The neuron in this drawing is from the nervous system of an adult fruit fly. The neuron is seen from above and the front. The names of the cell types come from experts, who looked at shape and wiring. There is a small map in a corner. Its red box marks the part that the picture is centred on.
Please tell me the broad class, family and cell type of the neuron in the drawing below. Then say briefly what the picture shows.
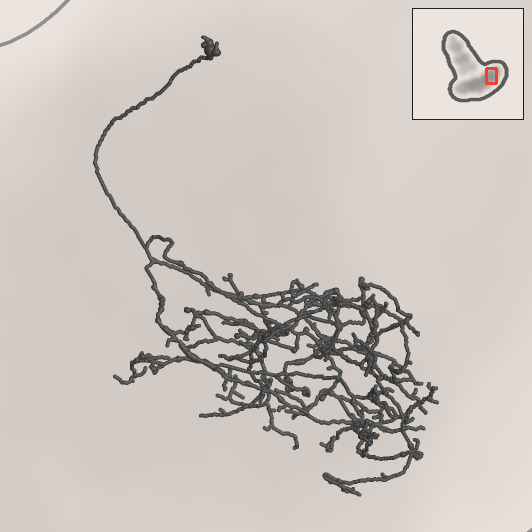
It is a central-brain intrinsic neuron. The family is hemilineage VPNp&v1_posterior. Its cell type is PVLP110. The cell body can be seen at the top of the picture. The picture shows dozens of branch ends.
